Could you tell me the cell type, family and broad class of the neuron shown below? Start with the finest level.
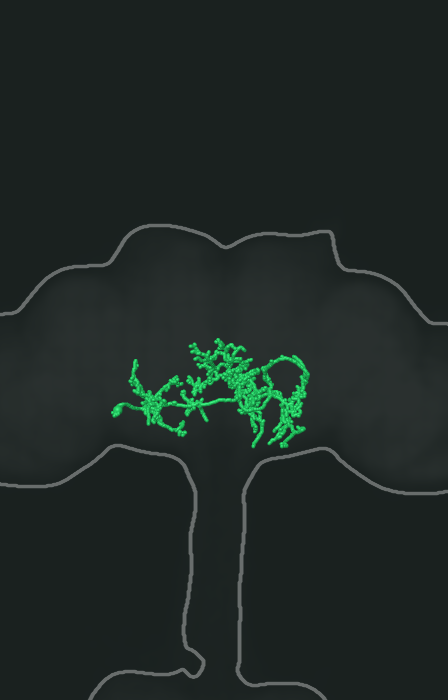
GNG423; hemilineage 08B; central-brain intrinsic neuron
